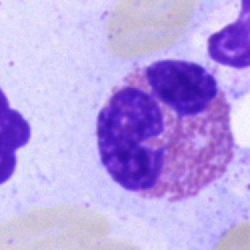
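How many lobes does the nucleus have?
Two separate lobes, with dense, dark purple, clumped chromatin.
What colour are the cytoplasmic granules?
Pinkish-red, and they pack the cytoplasm, most of which lies to the right of and below the lobes.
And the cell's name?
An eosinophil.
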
